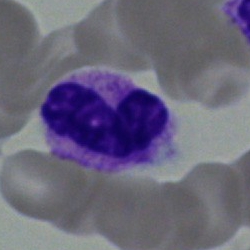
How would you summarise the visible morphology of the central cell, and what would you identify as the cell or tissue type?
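First, the chromatin: dark purple and dense. The nucleus fills most of the cell, leaving a moderate rim of cytoplasm around it. That cytoplasm is pale lilac-pink and holds fine, dusty granules. The central cell is a band neutrophil.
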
